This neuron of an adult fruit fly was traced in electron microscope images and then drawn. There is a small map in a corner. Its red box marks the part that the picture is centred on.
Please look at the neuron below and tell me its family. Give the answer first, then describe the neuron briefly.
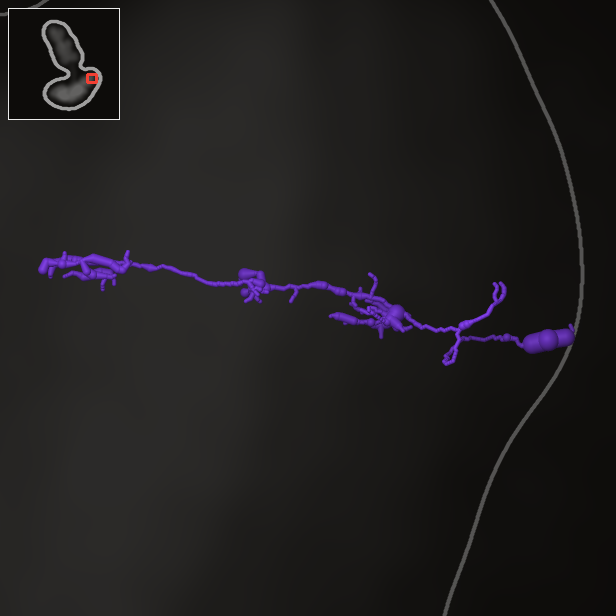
Its family is Mi. This is an optic-lobe intrinsic neuron. It is in the brain and does not reach the nerve cord. The cell body is on the right of the picture.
